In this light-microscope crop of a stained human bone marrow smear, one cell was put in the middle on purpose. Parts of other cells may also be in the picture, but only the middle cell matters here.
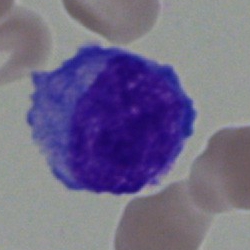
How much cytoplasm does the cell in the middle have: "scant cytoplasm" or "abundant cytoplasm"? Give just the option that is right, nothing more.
Scant cytoplasm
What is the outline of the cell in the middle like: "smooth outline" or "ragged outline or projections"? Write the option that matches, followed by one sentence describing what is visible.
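Ragged outline or projections. The cell outline is roughly round but uneven, with small bumps along the edge.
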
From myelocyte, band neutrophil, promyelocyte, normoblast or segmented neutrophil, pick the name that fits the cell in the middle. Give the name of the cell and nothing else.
promyelocyte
